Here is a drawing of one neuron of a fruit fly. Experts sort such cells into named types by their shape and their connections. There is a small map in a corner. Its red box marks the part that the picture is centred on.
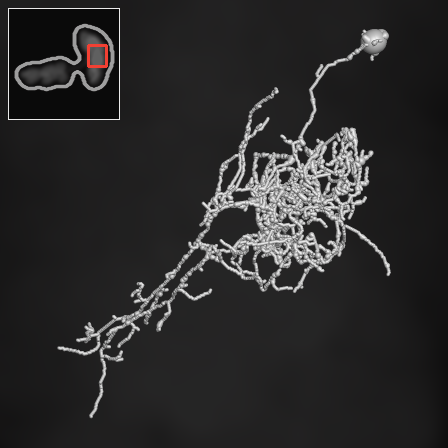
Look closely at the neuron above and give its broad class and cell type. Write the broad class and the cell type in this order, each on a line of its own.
central-brain intrinsic neuron
PRW068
